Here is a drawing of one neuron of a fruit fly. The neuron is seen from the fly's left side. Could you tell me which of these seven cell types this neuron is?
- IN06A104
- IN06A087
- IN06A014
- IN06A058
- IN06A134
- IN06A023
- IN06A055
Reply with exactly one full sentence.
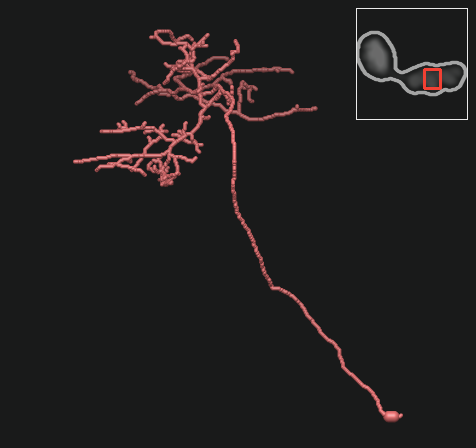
The neuron here falls under cell type IN06A087.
